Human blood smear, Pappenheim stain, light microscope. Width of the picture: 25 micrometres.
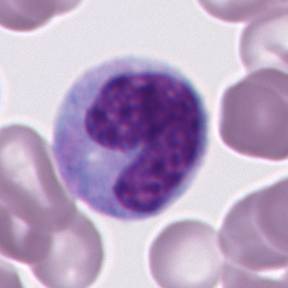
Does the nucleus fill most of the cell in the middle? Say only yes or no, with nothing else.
No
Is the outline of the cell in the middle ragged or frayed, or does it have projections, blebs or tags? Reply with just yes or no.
No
